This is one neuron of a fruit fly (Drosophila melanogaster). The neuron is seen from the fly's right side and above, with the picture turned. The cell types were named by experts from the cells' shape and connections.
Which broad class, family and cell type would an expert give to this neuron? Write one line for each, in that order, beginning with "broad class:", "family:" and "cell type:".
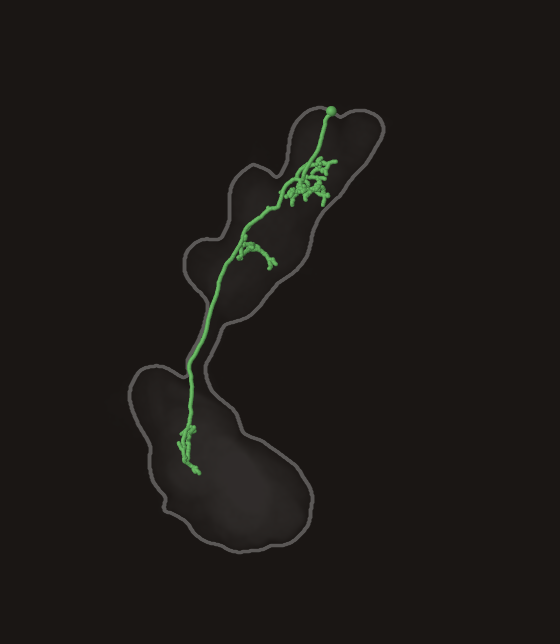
broad class: ascending neuron
family: hemilineage 05B
cell type: AN05B063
